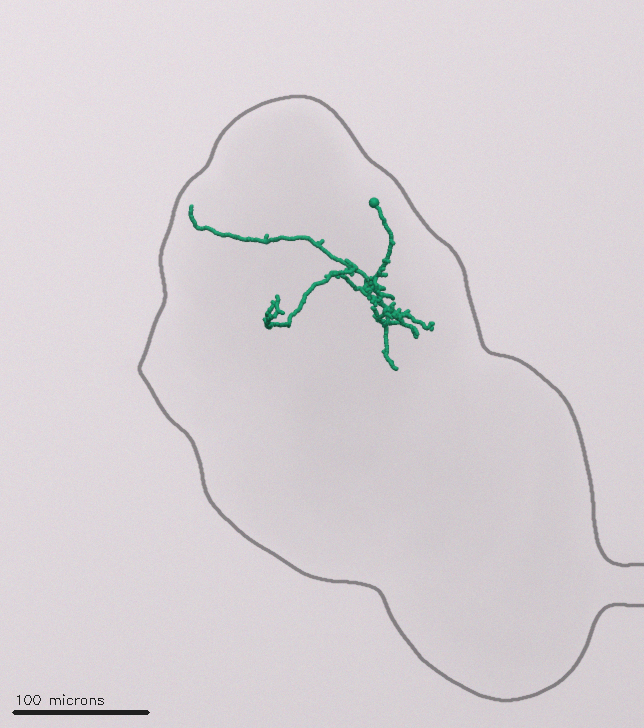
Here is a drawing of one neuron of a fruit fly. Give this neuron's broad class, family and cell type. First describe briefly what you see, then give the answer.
The cell body is at the top of the picture. By the scale bar it is about 180 microns wide in this view. Its broad class is central-brain intrinsic neuron. Its family is hemilineage CLp1. It is of cell type CL172.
